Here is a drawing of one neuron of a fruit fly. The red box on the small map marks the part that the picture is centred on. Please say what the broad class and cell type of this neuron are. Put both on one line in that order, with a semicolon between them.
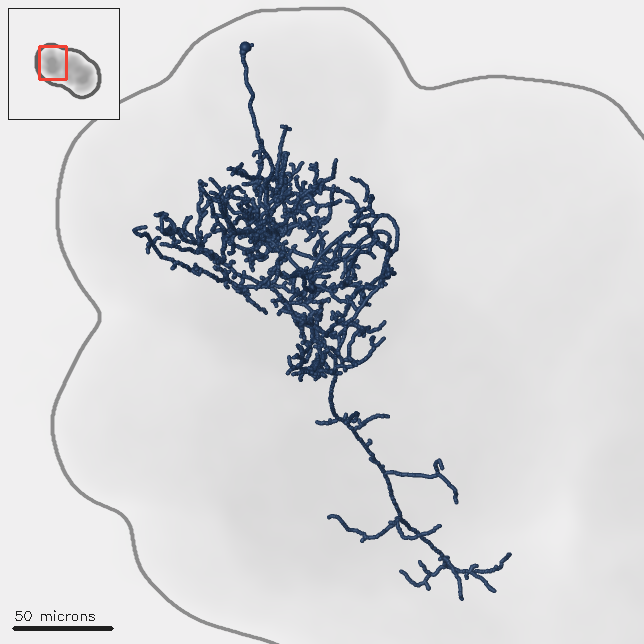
nerve-cord intrinsic neuron; INXXX031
